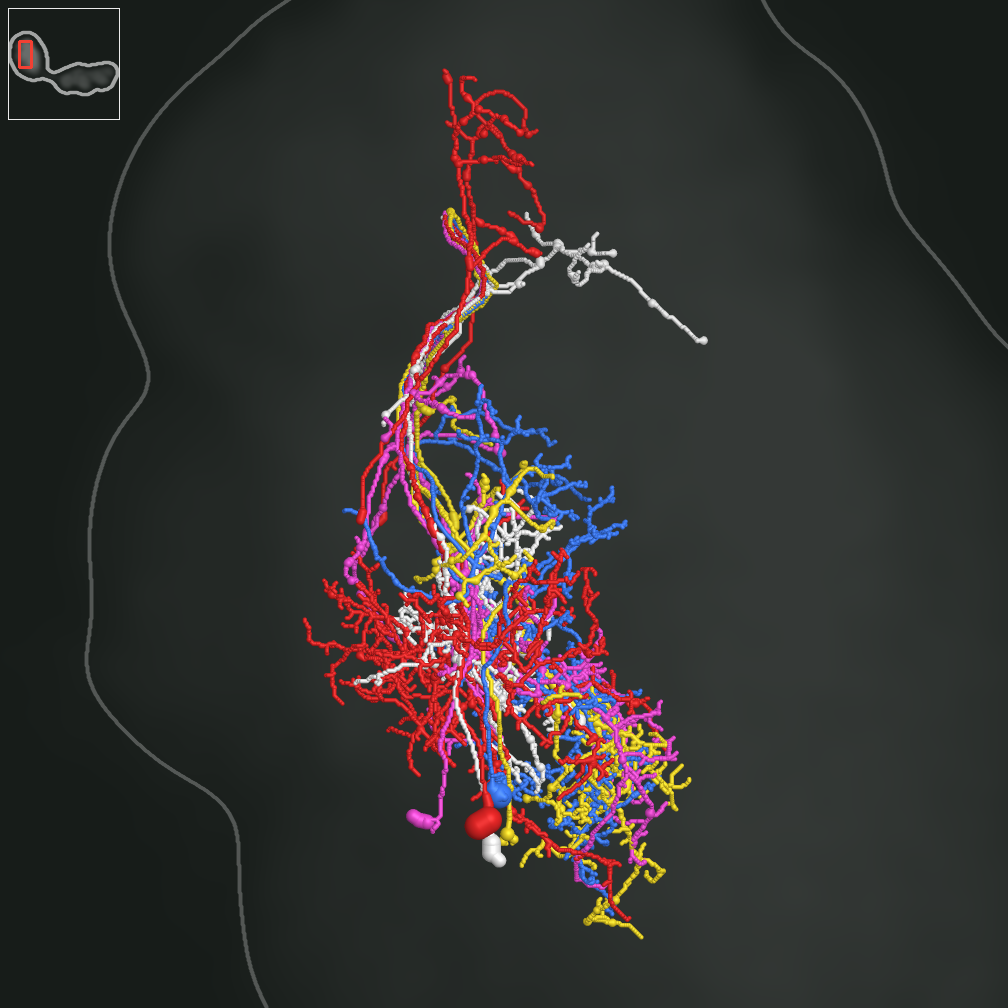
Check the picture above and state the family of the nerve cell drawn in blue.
hemilineage VLPl&p1_lateral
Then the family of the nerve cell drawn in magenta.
hemilineage VLPl&p2_lateral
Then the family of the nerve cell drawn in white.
hemilineage VLPl&p2_lateral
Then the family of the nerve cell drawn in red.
hemilineage VLPl&p2_lateral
